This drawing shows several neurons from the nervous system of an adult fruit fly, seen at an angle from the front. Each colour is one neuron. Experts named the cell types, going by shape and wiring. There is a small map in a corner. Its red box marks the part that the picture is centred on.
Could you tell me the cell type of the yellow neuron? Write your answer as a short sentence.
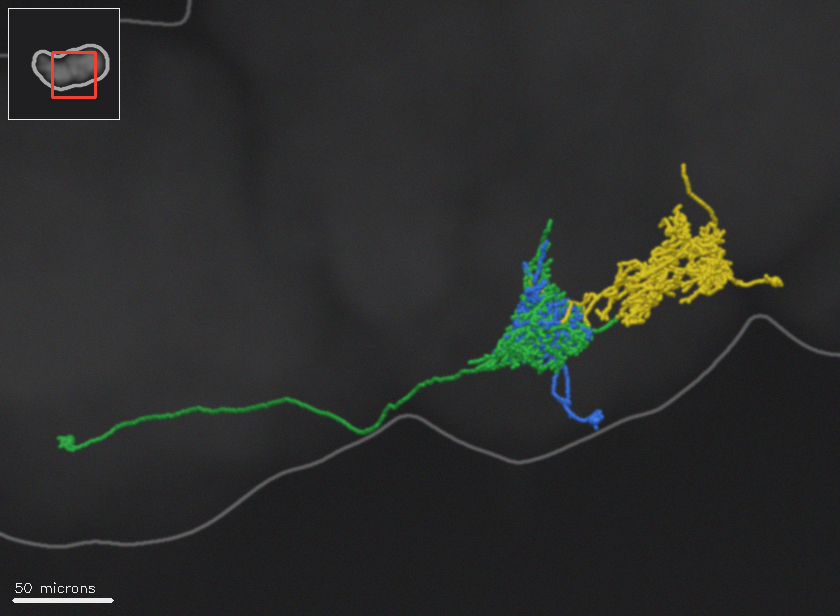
The cell type is GNG217.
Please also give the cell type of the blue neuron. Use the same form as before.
The cell type is GNG195.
